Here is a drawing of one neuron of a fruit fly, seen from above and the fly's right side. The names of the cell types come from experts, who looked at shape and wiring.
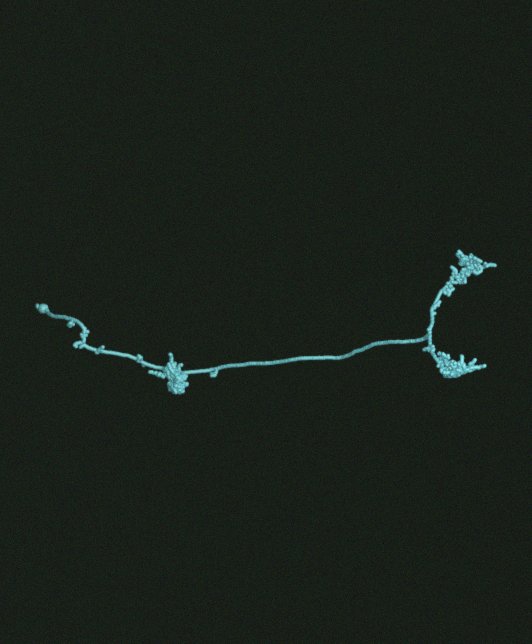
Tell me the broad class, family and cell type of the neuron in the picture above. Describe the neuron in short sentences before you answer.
The cell body can be seen on the left of the picture. In this view it is more than twice as wide as it is tall. It is an ascending neuron. The family is hemilineage 08B. Its cell type is AN08B007.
